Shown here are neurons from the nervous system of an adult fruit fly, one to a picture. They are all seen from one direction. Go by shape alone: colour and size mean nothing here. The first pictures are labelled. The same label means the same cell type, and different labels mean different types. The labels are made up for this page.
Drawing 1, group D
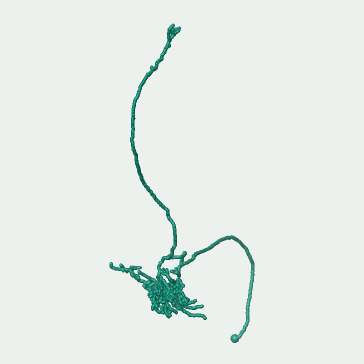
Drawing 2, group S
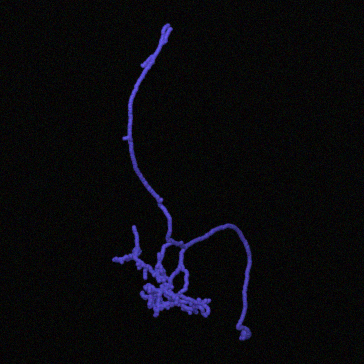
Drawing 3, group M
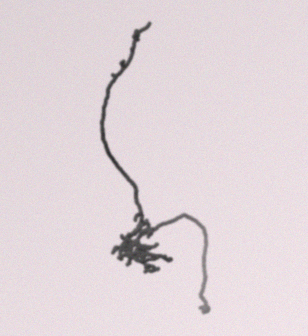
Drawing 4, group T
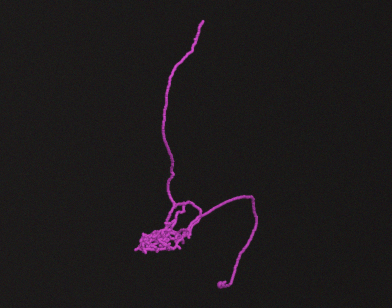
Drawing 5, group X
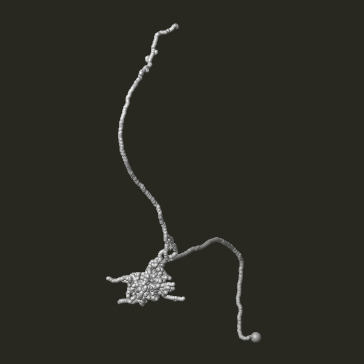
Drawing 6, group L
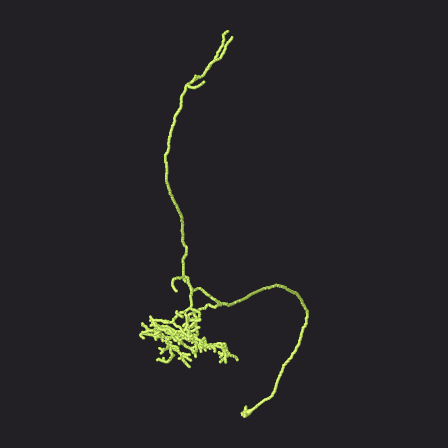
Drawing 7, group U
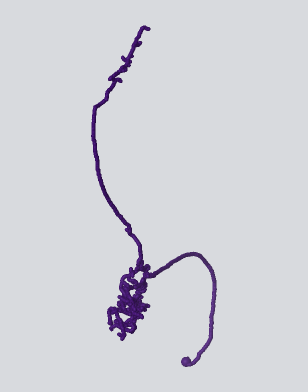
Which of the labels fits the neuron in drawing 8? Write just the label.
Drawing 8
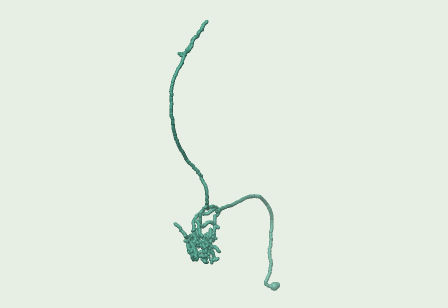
group U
